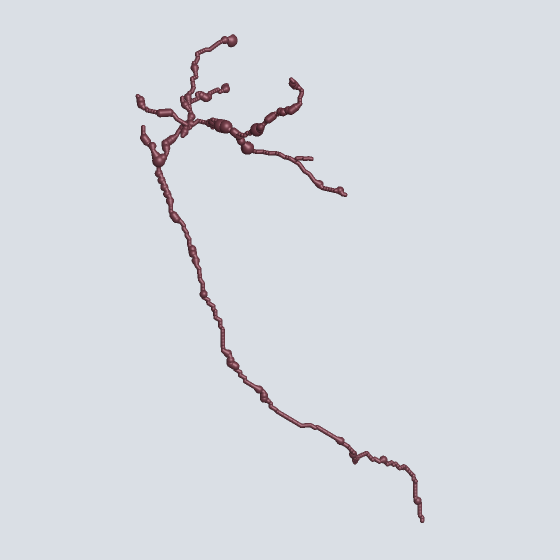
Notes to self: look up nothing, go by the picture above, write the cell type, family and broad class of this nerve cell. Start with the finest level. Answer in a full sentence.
Type dorsal_tpGRN of class gustatory, a sensory neuron entering the brain.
